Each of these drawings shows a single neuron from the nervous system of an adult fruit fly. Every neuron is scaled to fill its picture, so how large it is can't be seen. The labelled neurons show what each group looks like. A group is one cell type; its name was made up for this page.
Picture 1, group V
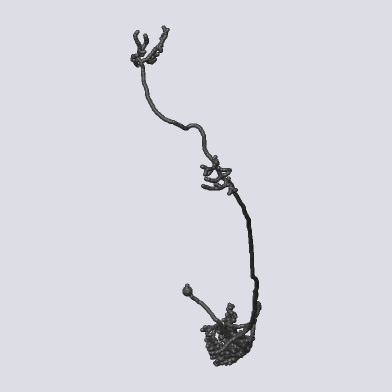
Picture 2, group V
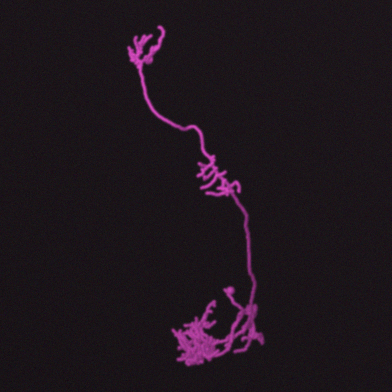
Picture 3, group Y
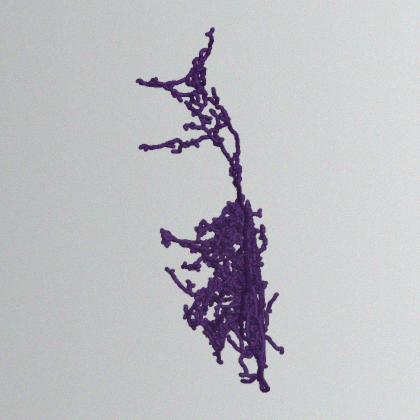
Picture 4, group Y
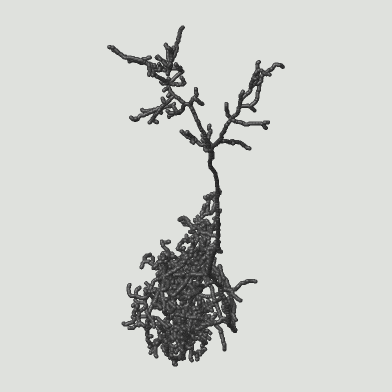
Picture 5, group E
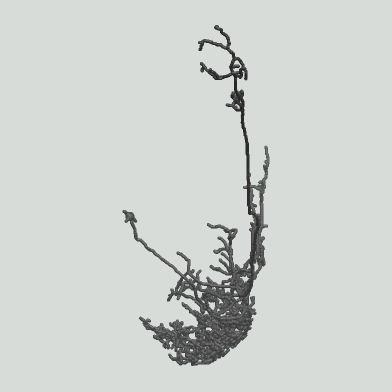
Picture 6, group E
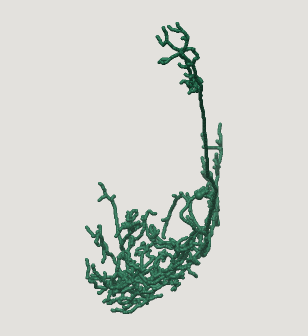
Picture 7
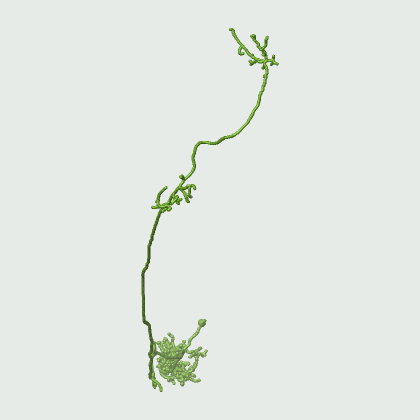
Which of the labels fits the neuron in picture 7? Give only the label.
group V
